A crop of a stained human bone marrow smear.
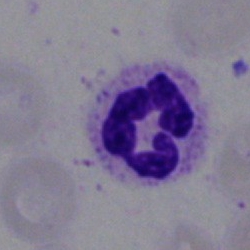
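Segmented neutrophil: the nucleus is divided into several lobes set in a ring around a pale central space. Chromatin is dark purple and coarsely clumped. The cytoplasm, pale pinkish-lilac, is filled with fine lilac granules.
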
